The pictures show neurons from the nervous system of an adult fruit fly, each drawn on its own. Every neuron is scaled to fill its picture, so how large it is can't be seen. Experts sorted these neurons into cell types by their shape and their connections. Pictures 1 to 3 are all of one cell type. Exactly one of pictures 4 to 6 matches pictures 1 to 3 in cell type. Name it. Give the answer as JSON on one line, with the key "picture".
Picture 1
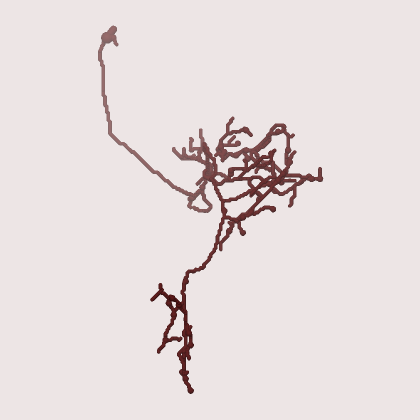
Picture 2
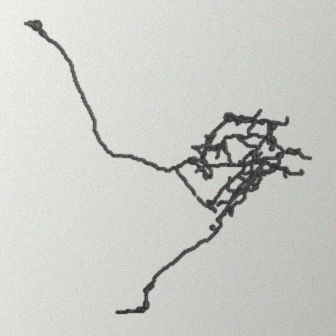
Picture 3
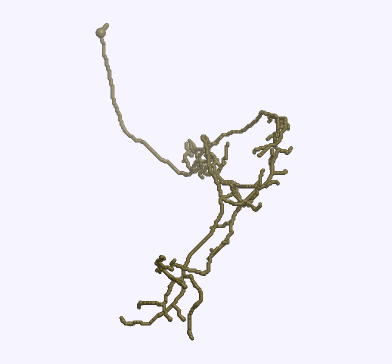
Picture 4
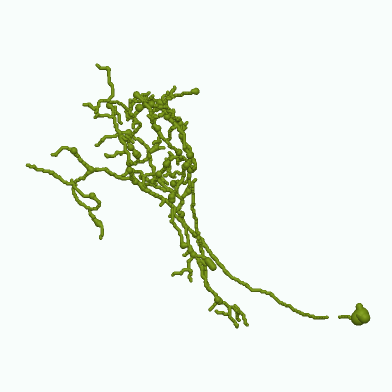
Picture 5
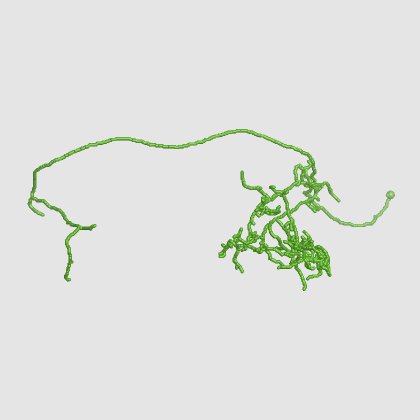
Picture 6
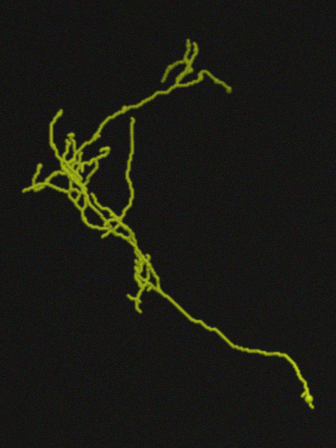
{"picture": 6}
